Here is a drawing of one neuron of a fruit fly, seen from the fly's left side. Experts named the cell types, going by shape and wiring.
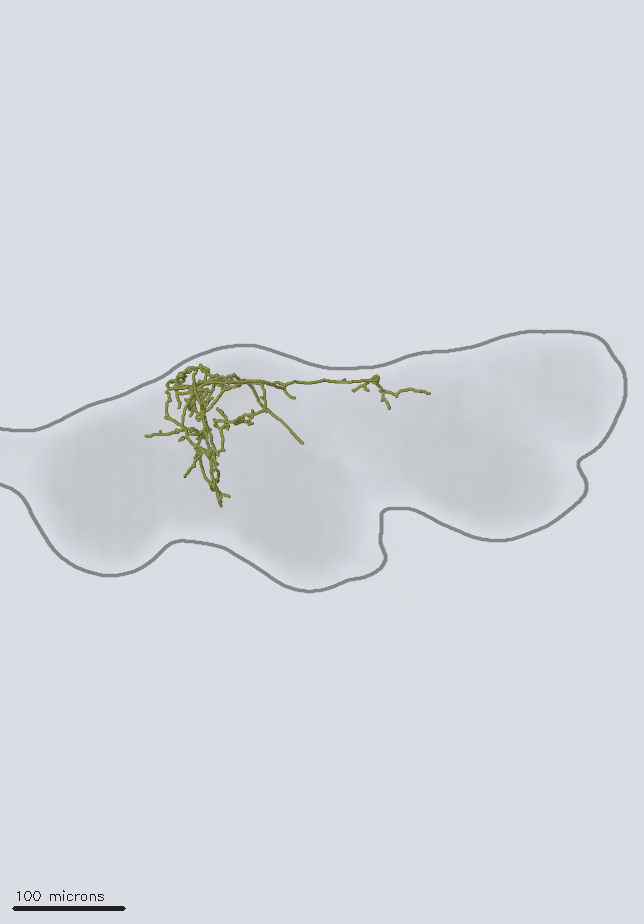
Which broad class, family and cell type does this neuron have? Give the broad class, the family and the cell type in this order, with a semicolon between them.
nerve-cord intrinsic neuron; hemilineage 17A; IN17A075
